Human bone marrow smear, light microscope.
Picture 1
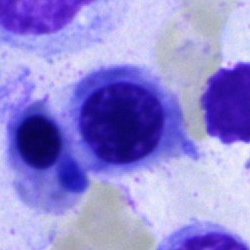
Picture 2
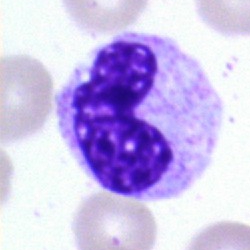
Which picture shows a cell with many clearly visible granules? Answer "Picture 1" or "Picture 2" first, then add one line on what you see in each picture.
Picture 2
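Picture 1: No granules are seen in the cytoplasm.
Picture 2: Fine pinkish-purple granules are scattered through the cytoplasm.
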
